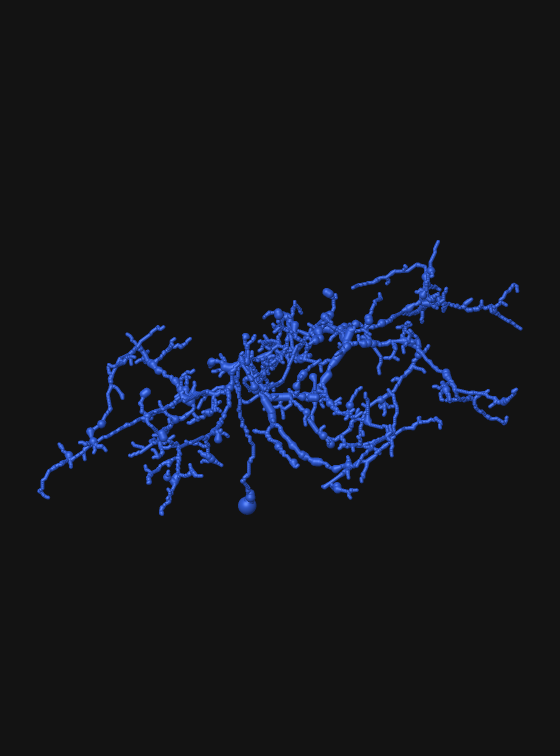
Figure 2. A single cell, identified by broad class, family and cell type: nerve-cord intrinsic neuron; hemilineage 00A; IN00A036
